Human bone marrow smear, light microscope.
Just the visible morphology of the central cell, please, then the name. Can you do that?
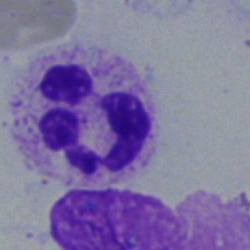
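Several distinct lobes make up the nucleus, arranged in a ring around a pale central area of cytoplasm. Their chromatin is dense and stains dark purple. The cytoplasm is pale pinkish-lilac. It is a segmented neutrophil.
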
